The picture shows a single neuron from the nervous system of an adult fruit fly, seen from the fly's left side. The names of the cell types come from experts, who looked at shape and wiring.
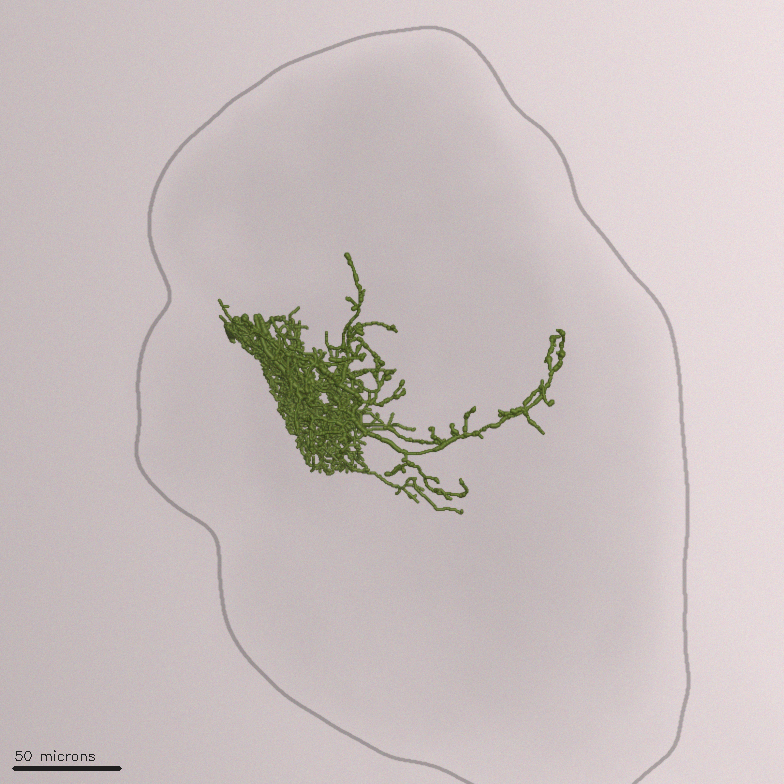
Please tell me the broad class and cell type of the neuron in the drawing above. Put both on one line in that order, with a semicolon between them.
central-brain intrinsic neuron; LAL120_b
